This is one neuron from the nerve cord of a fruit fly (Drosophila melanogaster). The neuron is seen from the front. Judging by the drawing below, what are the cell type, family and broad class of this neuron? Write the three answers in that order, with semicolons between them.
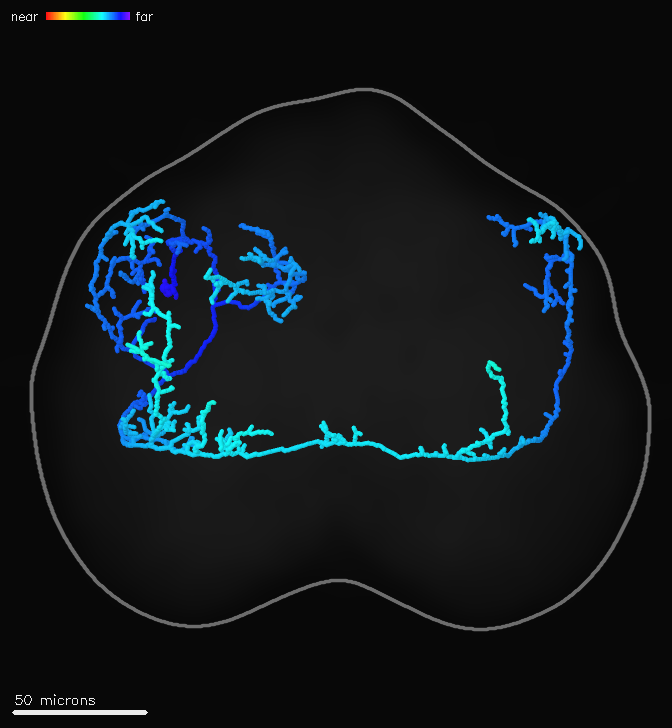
IN19A052; hemilineage 19A; nerve-cord intrinsic neuron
